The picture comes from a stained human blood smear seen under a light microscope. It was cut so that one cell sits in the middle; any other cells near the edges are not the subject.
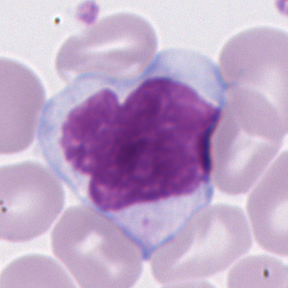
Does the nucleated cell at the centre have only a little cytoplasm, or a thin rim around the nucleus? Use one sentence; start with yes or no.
No, abundant cytoplasm encircles the nucleus of the cell.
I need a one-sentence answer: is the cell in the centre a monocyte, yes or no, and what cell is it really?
No, what occupies the middle of the crop is a large granular lymphocyte and not a monocyte.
